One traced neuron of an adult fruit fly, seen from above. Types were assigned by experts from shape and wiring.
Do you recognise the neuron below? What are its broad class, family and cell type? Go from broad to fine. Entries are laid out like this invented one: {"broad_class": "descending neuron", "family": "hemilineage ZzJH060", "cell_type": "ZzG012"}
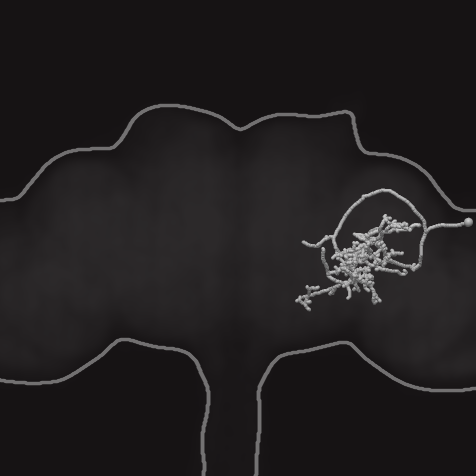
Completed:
{"broad_class": "central-brain intrinsic neuron", "family": "hemilineage SLPav1_medial", "cell_type": "CL104"}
